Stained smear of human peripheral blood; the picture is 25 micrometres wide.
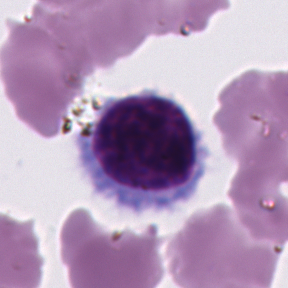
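Hairy cell, the central cell in a stained smear of human peripheral blood. First, no nucleolus is visible in the nucleus. Next, the cytoplasmic rim is wider on the lower left than on the upper right, and it shows no visible granules. Finally, the outer edge of the cytoplasm is ragged with fine short projections.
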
